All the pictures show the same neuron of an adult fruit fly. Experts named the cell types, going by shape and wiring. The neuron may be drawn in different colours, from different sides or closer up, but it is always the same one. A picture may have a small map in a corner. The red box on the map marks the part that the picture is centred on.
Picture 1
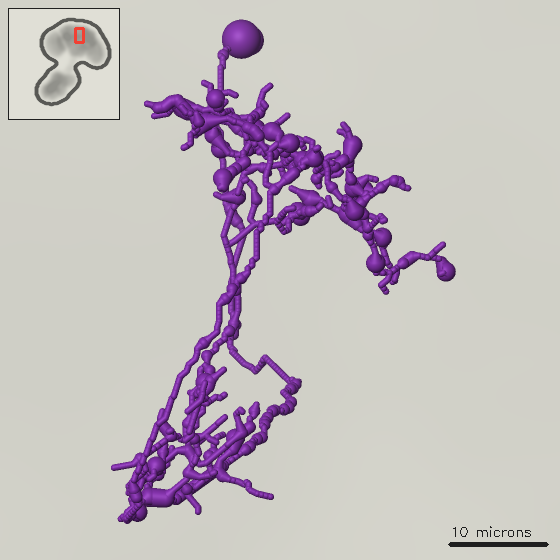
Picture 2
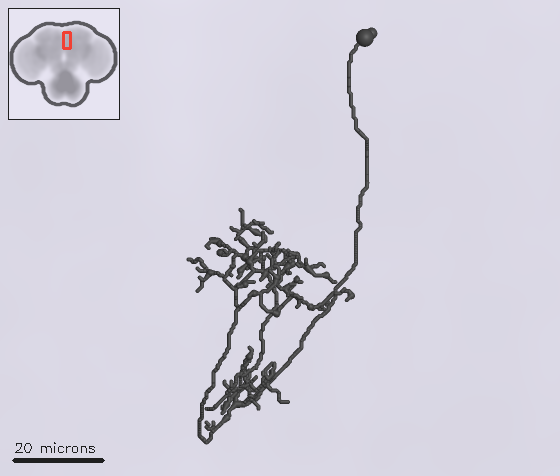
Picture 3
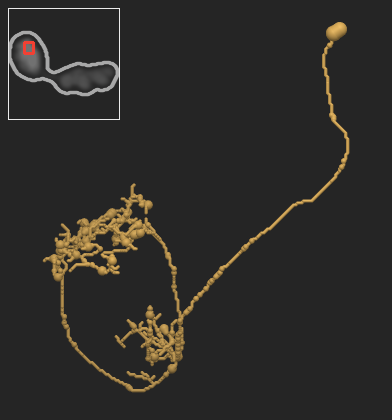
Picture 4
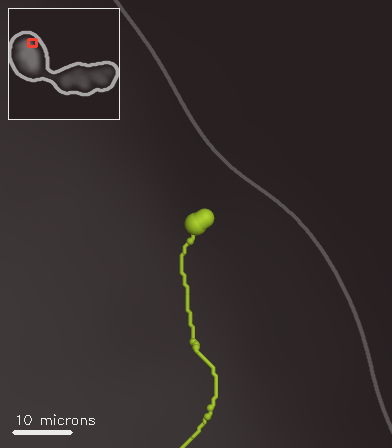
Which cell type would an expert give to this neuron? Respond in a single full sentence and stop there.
The cell type name vDeltaG applies to this neuron.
